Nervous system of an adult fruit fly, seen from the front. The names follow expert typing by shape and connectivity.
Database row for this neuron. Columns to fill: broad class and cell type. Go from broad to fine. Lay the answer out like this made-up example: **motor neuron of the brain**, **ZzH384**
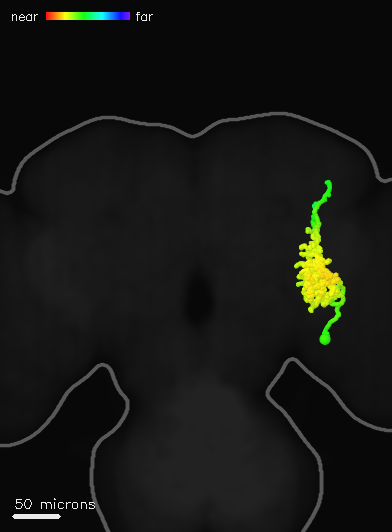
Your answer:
**central-brain intrinsic neuron**, **AVLP344**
